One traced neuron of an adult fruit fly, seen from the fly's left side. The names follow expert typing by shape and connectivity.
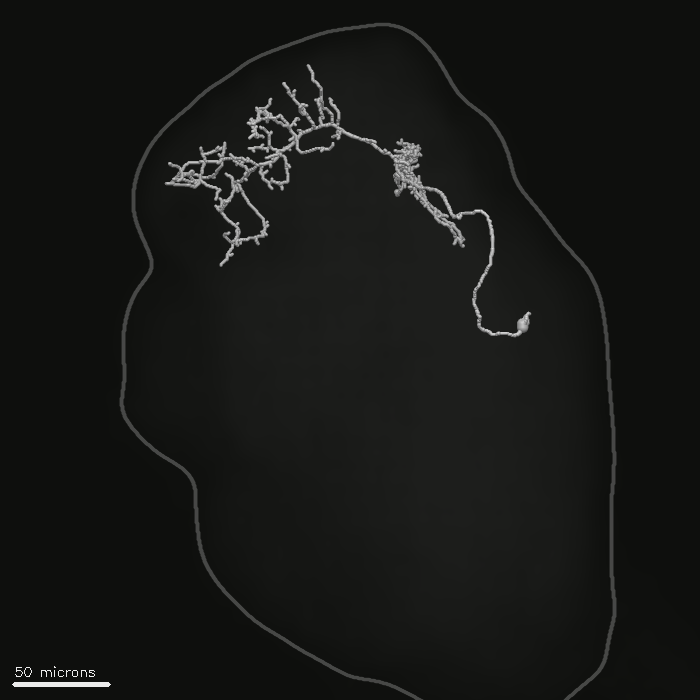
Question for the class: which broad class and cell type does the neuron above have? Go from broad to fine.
central-brain intrinsic neuron; ATL018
